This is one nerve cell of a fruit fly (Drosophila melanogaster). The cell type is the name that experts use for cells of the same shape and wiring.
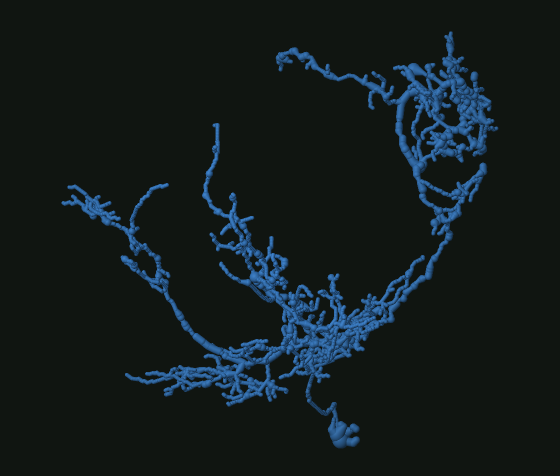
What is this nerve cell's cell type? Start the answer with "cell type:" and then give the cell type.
cell type: GNG306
